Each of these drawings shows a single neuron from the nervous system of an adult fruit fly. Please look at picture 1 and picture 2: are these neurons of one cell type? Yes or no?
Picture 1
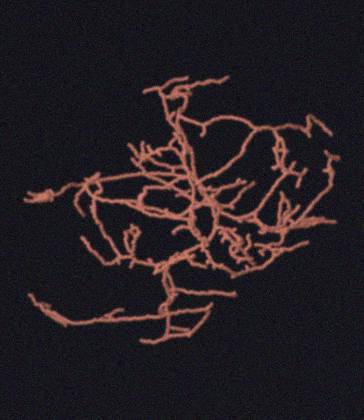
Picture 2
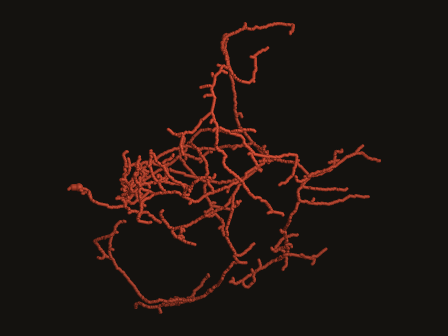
no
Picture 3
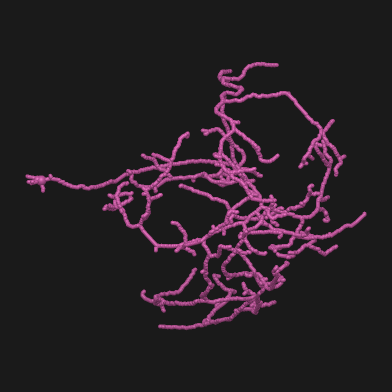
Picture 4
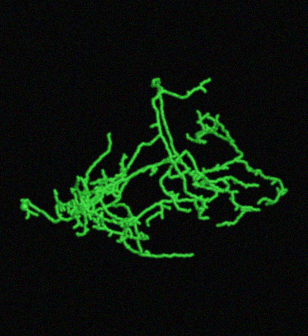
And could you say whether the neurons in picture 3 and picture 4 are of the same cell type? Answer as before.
no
